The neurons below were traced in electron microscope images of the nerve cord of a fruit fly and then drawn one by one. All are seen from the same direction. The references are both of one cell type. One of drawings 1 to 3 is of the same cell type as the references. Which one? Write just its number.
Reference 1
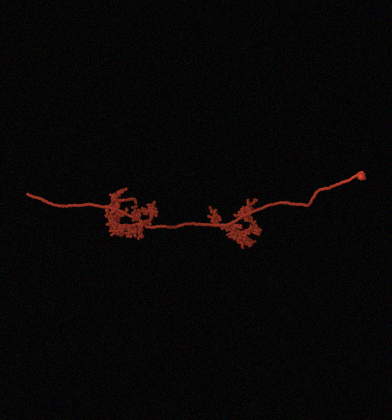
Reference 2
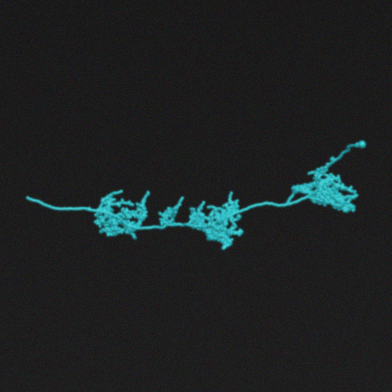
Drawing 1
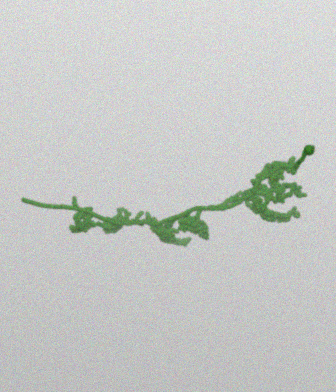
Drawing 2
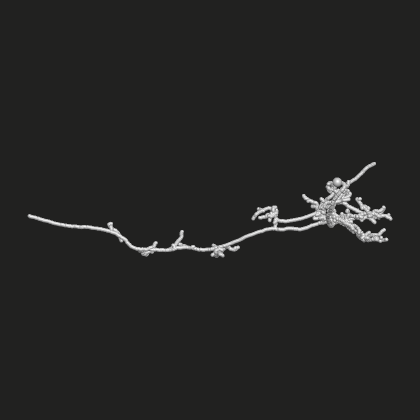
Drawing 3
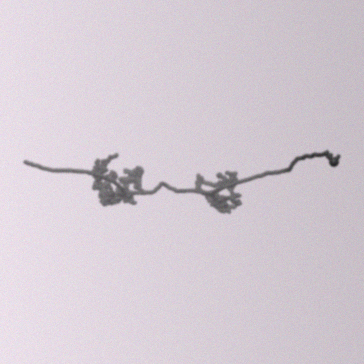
3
